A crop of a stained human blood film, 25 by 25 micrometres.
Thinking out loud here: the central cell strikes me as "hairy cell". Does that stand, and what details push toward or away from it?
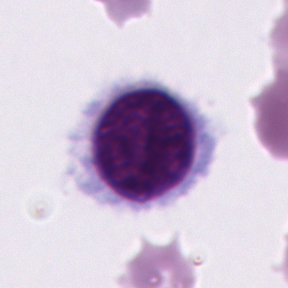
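The edge first: the cytoplasm is ragged, with many fine short projections all around the cell. Then the colour, which is pale blue.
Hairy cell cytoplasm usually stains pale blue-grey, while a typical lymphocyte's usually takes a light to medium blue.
So this shade could go with either name. No coarse granules show in the cytoplasm, and no other cell touches this one. Taking it all together, hairy cell fits.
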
